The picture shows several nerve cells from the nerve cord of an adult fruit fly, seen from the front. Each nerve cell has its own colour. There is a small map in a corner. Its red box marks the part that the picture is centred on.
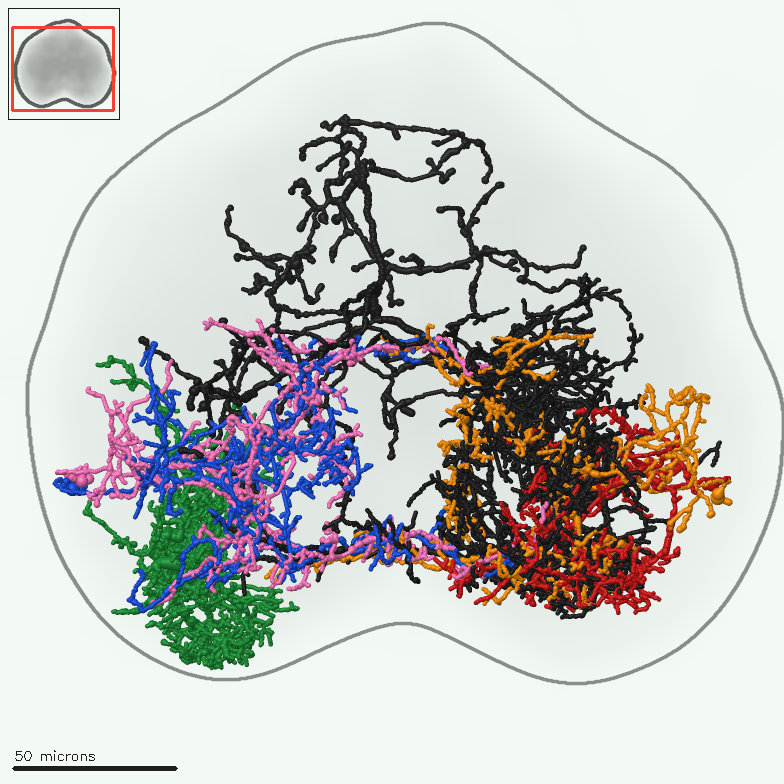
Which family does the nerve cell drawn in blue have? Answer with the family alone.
hemilineage 20A.22A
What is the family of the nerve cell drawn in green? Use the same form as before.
hemilineage 21A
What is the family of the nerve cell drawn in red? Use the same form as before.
hemilineage 20A.22A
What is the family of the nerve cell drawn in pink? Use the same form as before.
hemilineage 20A.22A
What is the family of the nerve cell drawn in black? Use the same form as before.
hemilineage 10B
